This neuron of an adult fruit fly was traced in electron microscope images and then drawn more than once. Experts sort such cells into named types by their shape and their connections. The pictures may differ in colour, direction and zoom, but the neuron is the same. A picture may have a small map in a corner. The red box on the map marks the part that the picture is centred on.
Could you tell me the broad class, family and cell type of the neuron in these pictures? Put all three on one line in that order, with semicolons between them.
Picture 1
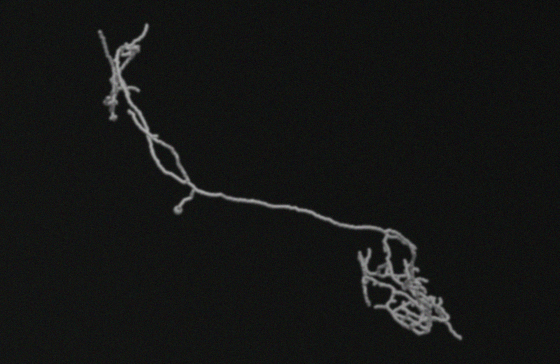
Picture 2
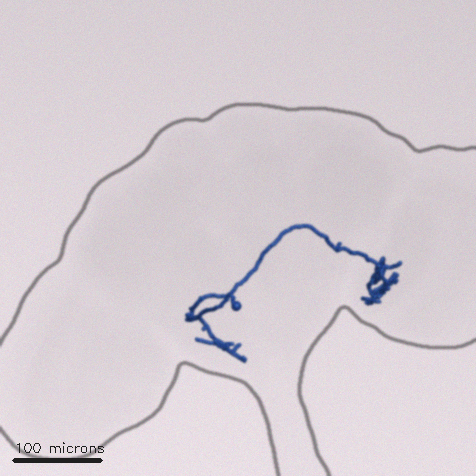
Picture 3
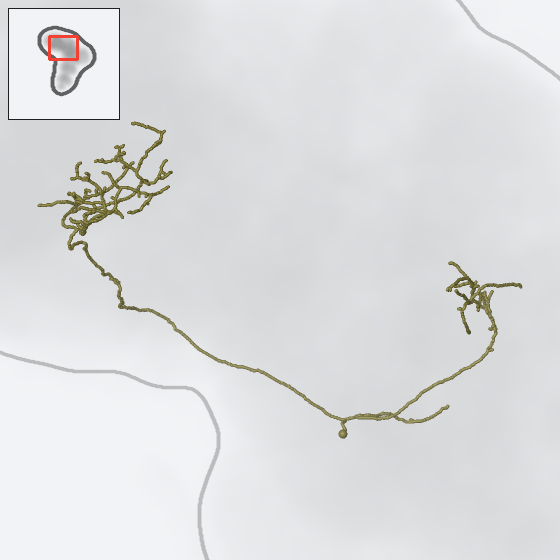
visual centrifugal neuron; hemilineage DM6_posterior; LoVC27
